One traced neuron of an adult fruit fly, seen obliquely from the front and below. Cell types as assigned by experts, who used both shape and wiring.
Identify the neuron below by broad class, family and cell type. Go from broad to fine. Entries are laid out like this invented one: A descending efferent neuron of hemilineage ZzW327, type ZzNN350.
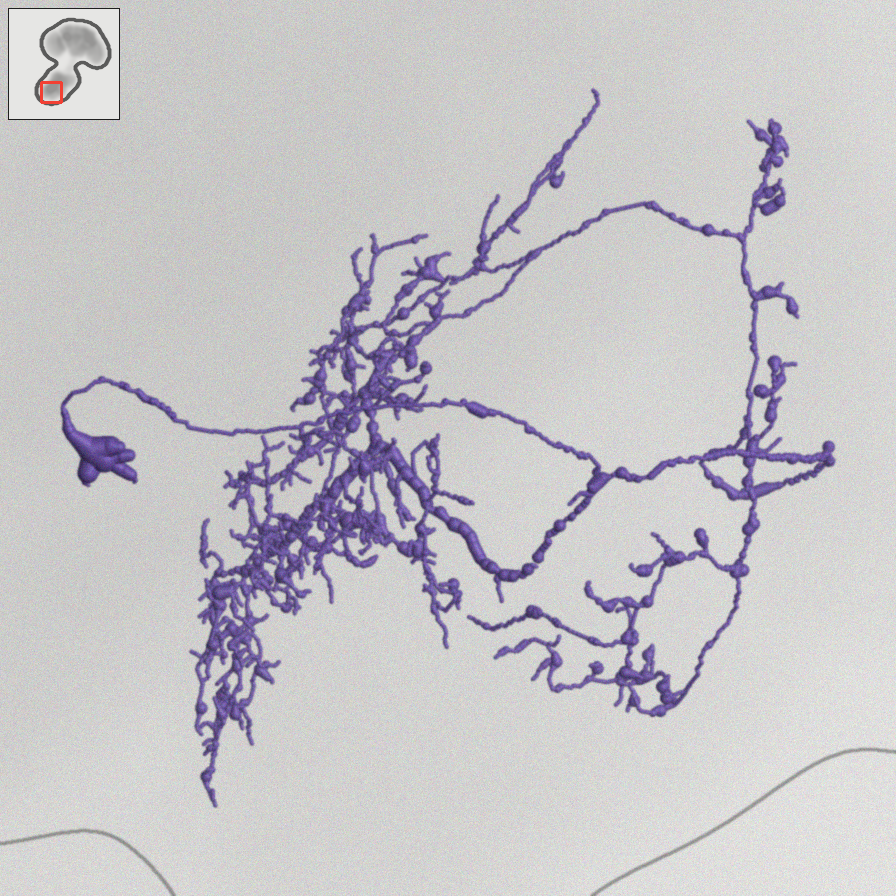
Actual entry: A nerve-cord intrinsic neuron of hemilineage 01A, type IN01A036.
